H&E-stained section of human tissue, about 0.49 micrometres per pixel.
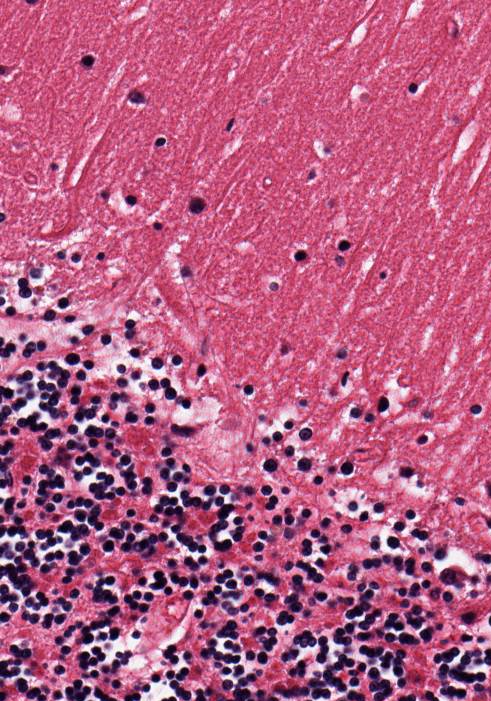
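Cerebellum, haematoxylin and eosin: a pale pink, sparsely nucleated upper zone lies above a densely nucleated lower zone crowded with small, round, darkly stained nuclei showing little visible cytoplasm. No epithelium or glands are present.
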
